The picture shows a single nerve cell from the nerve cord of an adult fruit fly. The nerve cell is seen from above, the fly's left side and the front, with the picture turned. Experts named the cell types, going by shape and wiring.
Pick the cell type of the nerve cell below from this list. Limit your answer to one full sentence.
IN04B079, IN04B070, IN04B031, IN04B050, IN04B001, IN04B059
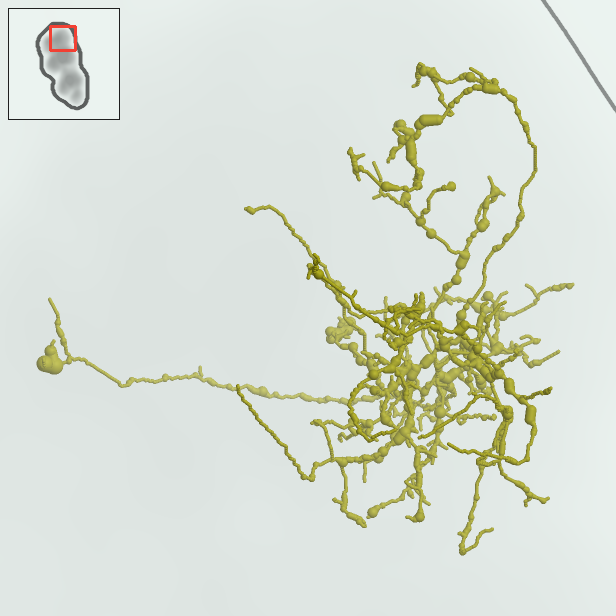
This nerve cell belongs to the cell type IN04B070.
